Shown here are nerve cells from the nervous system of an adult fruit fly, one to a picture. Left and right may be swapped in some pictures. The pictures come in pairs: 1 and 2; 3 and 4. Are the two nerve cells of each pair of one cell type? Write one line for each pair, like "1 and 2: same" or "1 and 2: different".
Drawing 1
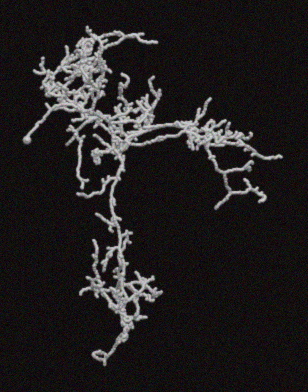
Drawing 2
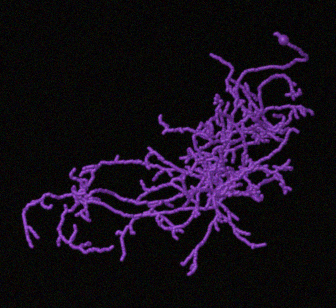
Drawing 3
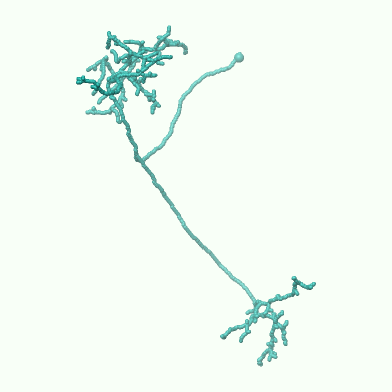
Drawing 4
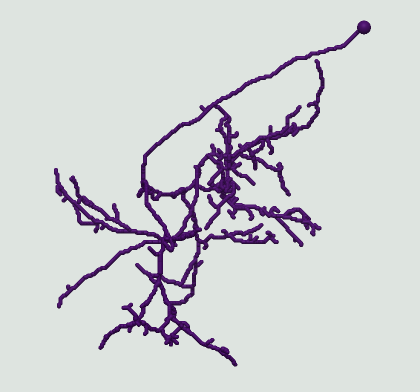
1 and 2: same
3 and 4: same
